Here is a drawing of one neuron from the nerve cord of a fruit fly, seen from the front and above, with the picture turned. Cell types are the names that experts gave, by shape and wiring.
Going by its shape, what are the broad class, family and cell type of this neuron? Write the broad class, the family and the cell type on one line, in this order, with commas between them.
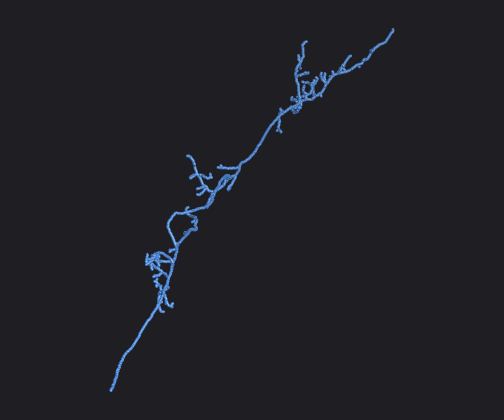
descending neuron, hemilineage WEDd1, DNa11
